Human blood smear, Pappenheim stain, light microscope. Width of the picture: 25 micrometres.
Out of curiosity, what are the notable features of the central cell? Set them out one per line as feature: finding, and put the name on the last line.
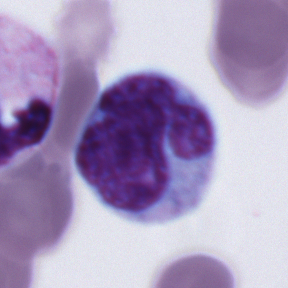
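Outline: round, smooth
Size: about 13 micrometres across
Nucleus: about 12 micrometres across, deep indentation on right side
Nuclear share: about 70% of cell area
Nucleoli: none seen
Cytoplasm: pale blue-grey, widest at lower right
Cell type: monocyte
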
